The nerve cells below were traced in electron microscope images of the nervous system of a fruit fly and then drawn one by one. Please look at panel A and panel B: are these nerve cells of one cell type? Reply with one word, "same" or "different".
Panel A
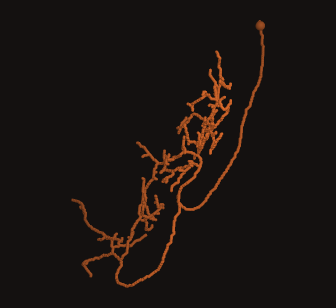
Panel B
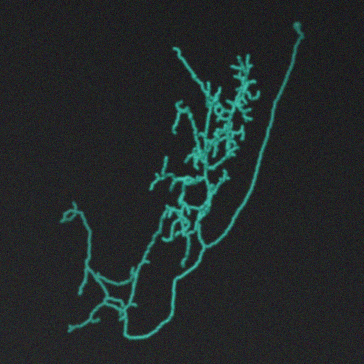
different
